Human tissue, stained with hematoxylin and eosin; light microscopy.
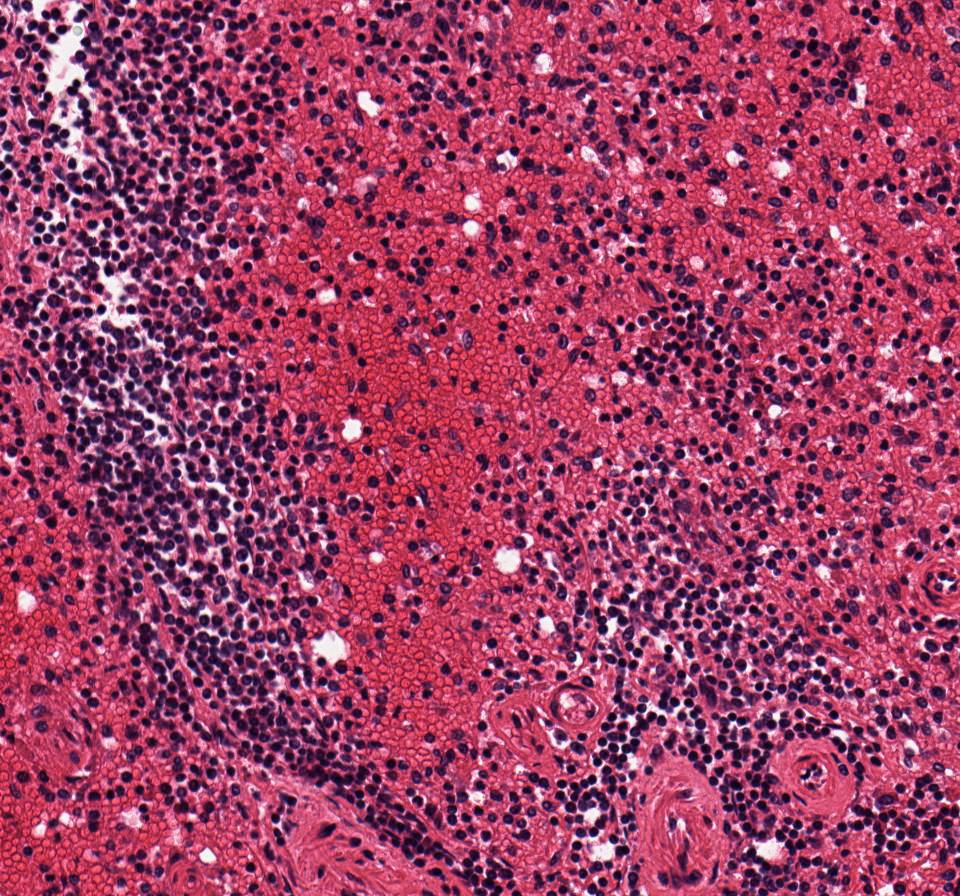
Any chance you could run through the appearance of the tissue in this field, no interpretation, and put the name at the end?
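Closely packed red blood cells fill most of the field, most solidly in the centre and upper right. Now follow a dense band of small lymphocytes diagonally from the upper left toward the lower centre. Near the bottom, thick-walled arterioles are cut across. This is spleen.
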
